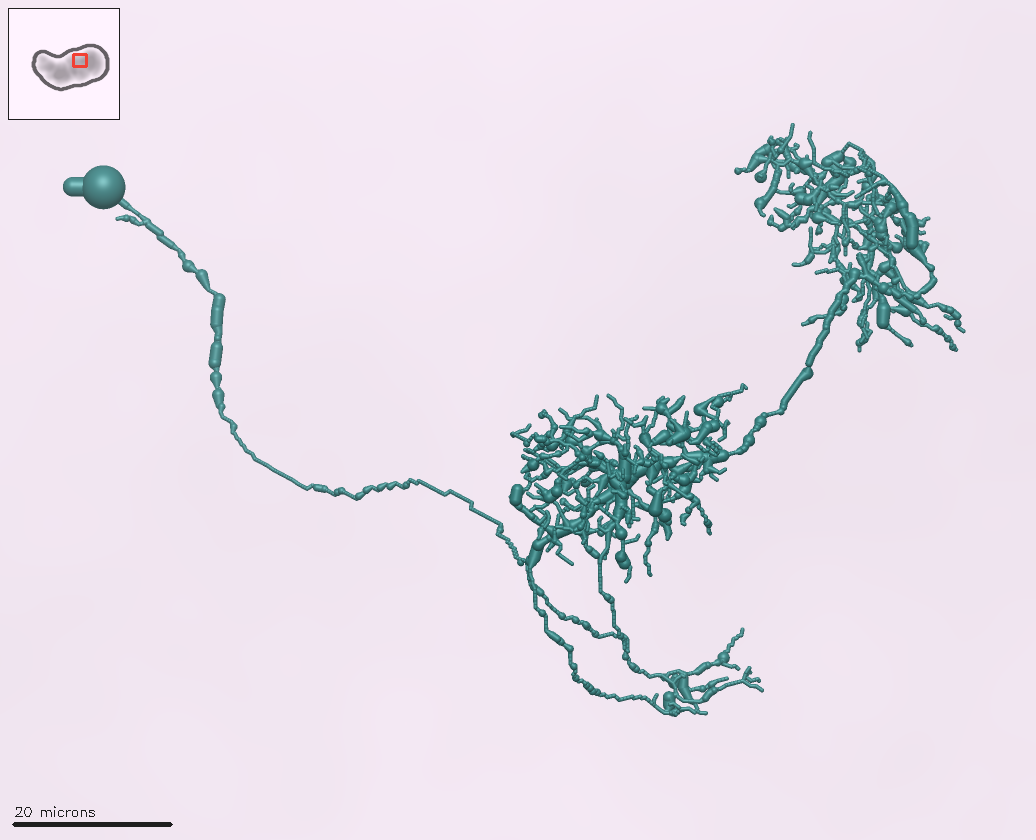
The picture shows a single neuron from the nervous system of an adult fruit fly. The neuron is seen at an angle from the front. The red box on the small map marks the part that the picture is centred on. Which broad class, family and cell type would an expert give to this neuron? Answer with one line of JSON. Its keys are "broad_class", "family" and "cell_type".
{"broad_class": "central-brain intrinsic neuron", "family": "class CX", "cell_type": "hDeltaF"}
